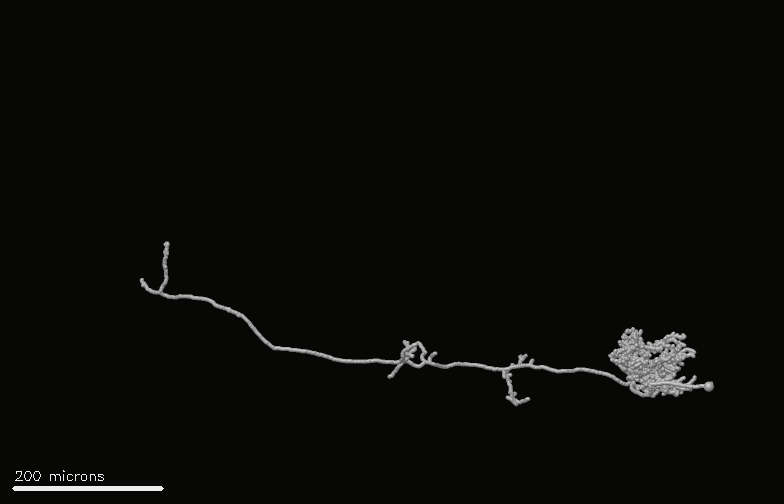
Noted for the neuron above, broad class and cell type: ascending neuron; ANXXX049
